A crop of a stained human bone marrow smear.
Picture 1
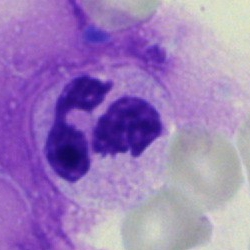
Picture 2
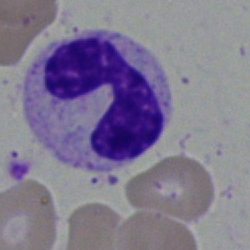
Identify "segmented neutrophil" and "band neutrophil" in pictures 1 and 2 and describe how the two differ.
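Segmented neutrophil: picture 1. Band neutrophil: picture 2. Outline: round and smooth in both cells. Nucleus shape: in picture 2, the nucleus is deeply indented into a curved horseshoe, with its notch opening toward the lower left.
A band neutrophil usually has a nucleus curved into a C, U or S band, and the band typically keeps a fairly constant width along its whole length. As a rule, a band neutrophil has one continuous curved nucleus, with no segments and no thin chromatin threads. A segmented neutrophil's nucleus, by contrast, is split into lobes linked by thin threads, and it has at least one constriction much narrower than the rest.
Chromatin: dark purple and coarsely clumped in both cells, with small paler patches in picture 2.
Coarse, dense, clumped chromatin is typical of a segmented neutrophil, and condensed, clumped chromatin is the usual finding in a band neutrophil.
Nucleoli: none visible in either cell. Cytoplasm: in picture 2, it is plentiful and pale lilac. Neighbours: in picture 1, pale red cells lie against the right and lower edges of the cell.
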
